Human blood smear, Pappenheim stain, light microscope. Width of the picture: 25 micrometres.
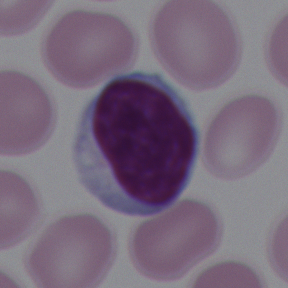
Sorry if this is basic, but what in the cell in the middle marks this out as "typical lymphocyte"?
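What fits a typical lymphocyte first, I think, is how much room the nucleus takes: it fills most of the cell.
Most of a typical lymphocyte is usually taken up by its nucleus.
So on that point the cell and the name agree. Beyond that, the nucleus is oval in outline and sits off-centre, pushed toward the upper right of the cell. Its chromatin looks dark purple and dense. The cytoplasm around it is pale blue-grey.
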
